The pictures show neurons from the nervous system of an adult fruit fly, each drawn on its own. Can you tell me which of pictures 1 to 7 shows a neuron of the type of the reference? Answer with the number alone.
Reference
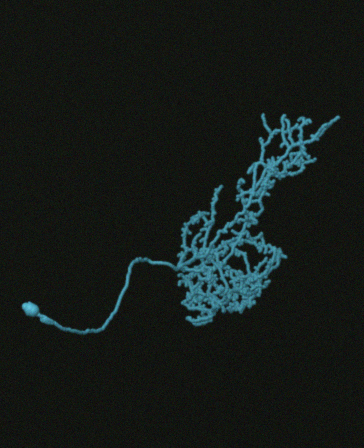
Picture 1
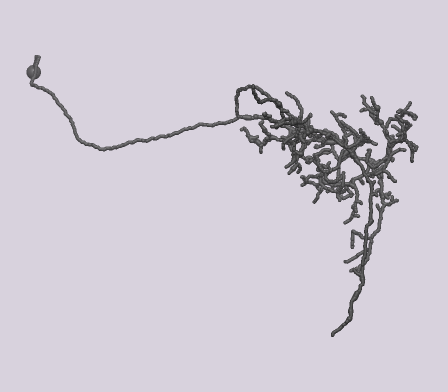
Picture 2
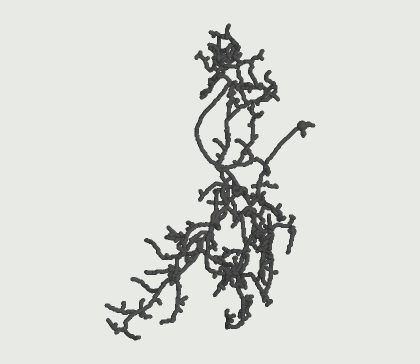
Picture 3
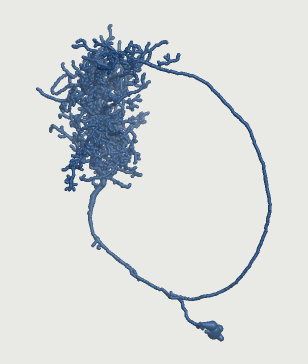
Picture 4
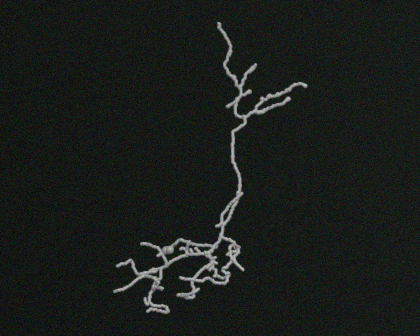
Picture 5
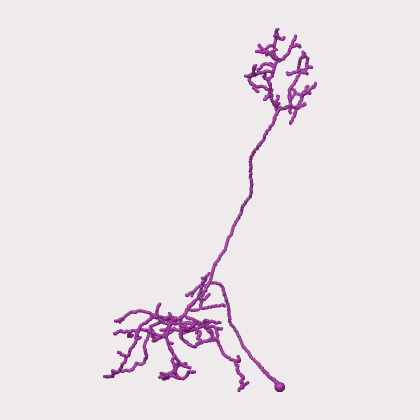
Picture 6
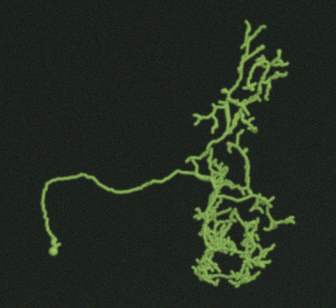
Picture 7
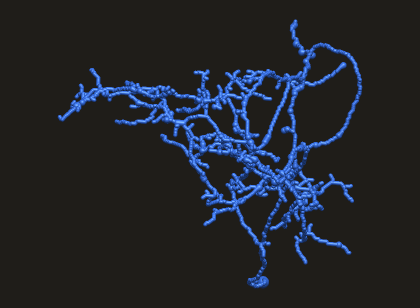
6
